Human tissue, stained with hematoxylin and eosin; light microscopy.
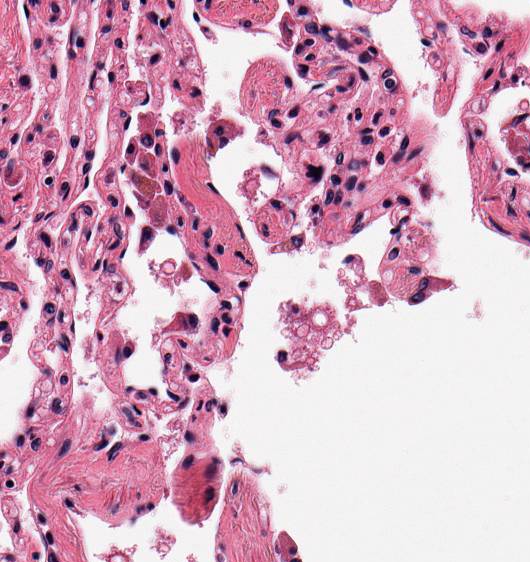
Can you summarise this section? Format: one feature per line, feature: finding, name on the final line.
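Strands: narrow, branching, pink, clear spaces between them; left and upper field
Strand nuclei: mostly dark, elongated, lying lengthwise
Surface cells: plump, rounded dark nuclei, most crowded upper middle
Free cluster: small, loose, pale vacuolated cytoplasm, clear space near centre
Name: lung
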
